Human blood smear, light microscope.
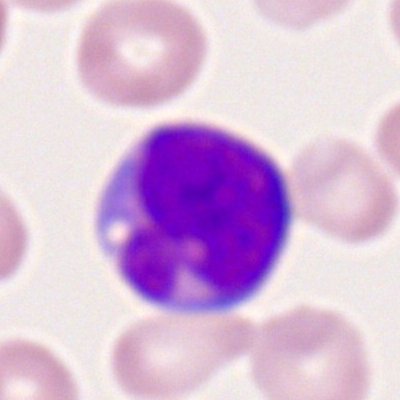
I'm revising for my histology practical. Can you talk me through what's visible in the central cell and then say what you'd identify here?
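Here I see a round, smooth outline, with the nucleus filling most of the cell. That nucleus stains a deep purple. There's a small clear vacuole at the left edge of the cytoplasm. This one is a myeloblast.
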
